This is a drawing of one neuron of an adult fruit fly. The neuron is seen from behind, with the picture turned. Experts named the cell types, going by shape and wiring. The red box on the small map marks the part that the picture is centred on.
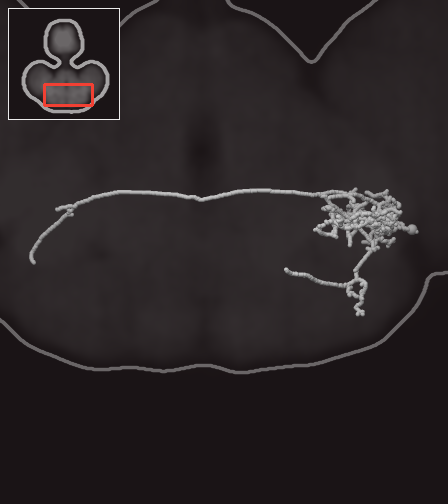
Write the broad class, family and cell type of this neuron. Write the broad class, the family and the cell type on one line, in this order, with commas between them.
central-brain intrinsic neuron, hemilineage VLPl&d1_lateral, AVLP279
